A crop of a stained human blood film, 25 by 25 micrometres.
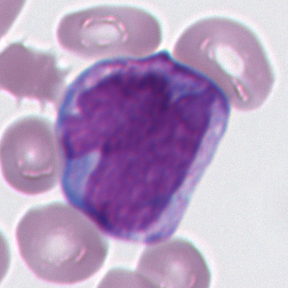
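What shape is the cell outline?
Irregular and angular rather than round.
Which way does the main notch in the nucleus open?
Toward the left side of the cell.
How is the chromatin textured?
Finely, without coarse dark clumps.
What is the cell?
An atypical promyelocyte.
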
